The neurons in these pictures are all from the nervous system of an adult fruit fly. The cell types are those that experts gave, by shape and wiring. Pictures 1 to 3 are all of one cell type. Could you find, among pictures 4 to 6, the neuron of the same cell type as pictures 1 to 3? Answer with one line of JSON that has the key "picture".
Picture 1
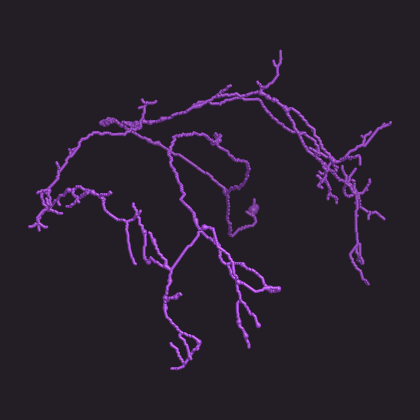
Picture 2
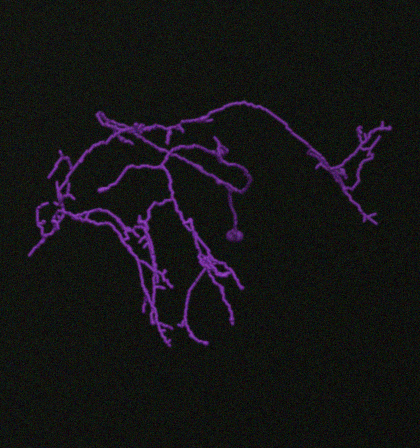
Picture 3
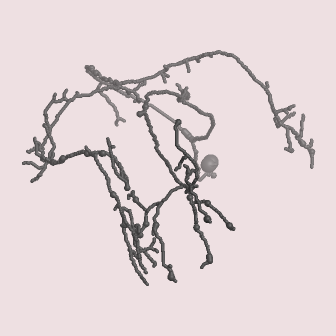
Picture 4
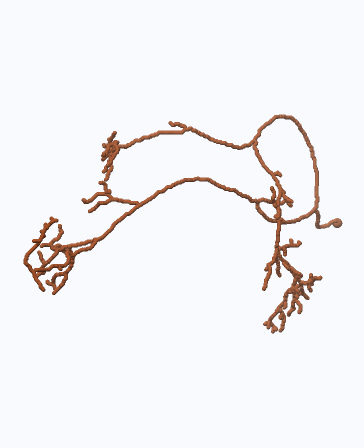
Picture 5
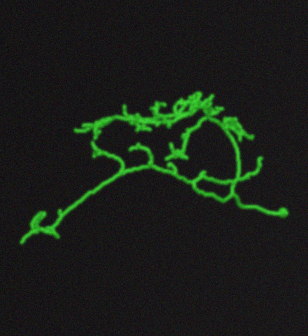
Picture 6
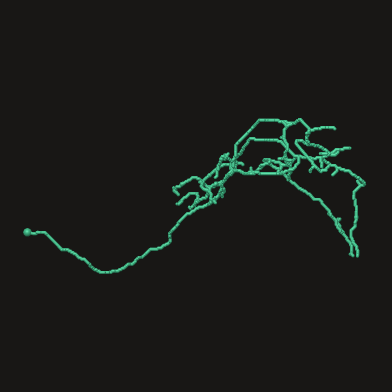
{"picture": 4}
